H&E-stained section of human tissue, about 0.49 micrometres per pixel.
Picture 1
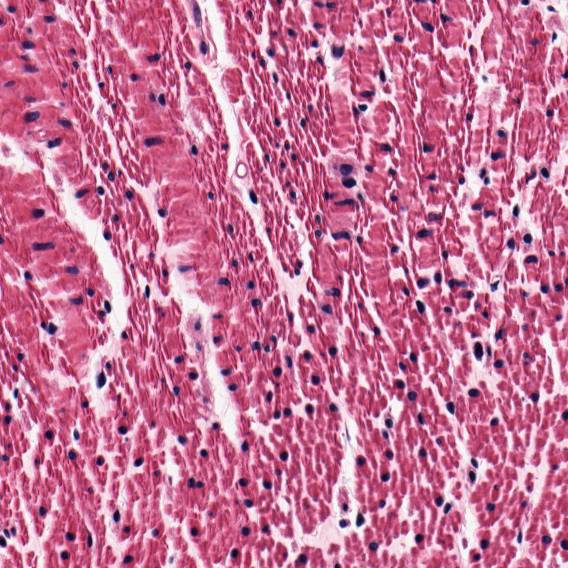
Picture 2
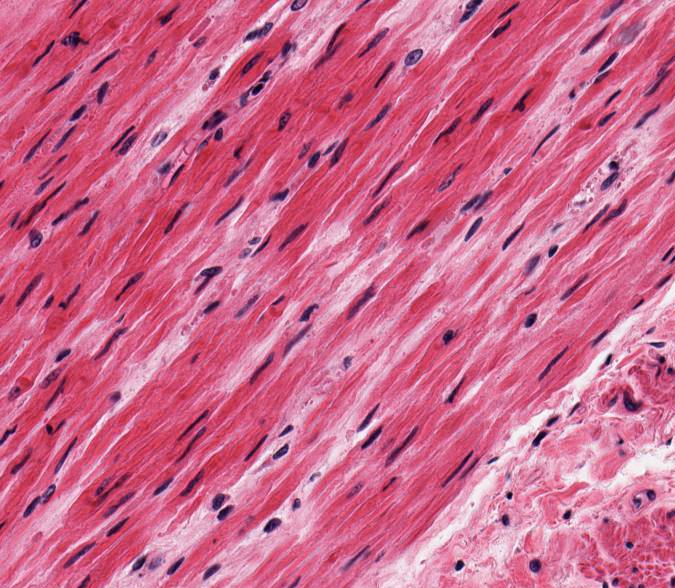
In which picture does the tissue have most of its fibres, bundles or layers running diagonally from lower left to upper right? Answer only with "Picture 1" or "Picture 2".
Picture 2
